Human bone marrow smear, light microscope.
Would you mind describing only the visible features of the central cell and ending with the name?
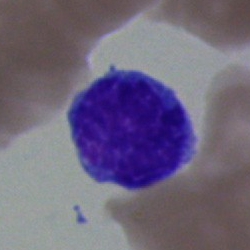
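The outline is roughly round. The nucleus occupies nearly the whole cell, and the very scant cytoplasm shows only as a thin blue rim at the edge. A small knob projects from the top edge. The cell is a blast.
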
